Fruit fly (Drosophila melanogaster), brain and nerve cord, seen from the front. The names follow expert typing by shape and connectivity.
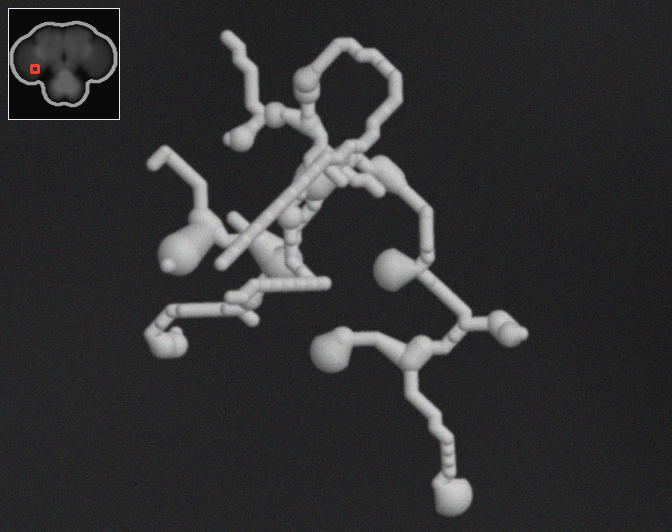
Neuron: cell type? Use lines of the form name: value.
cell type: Cm2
